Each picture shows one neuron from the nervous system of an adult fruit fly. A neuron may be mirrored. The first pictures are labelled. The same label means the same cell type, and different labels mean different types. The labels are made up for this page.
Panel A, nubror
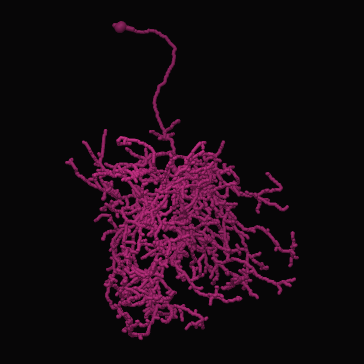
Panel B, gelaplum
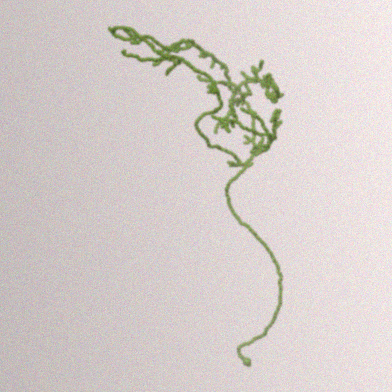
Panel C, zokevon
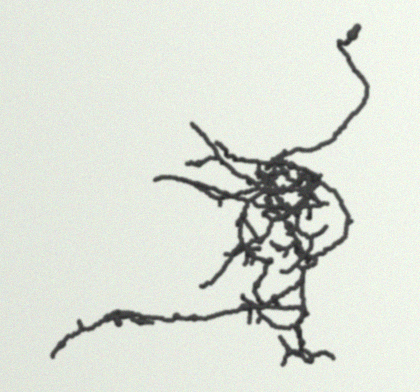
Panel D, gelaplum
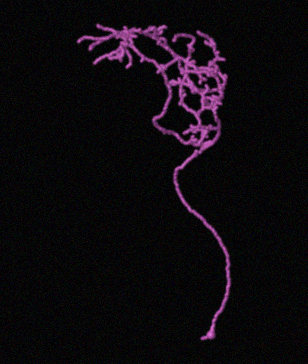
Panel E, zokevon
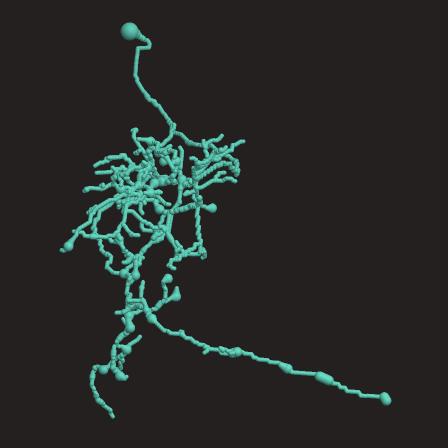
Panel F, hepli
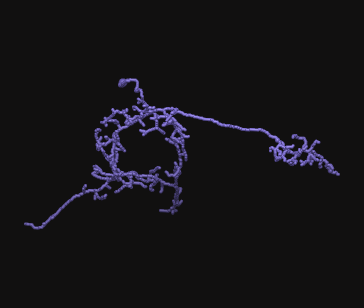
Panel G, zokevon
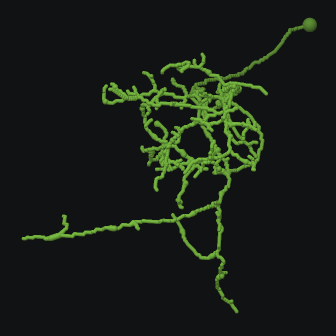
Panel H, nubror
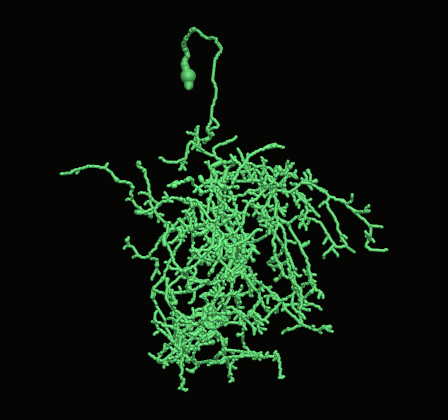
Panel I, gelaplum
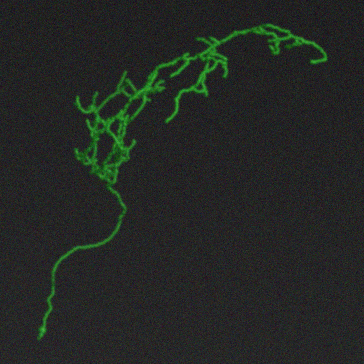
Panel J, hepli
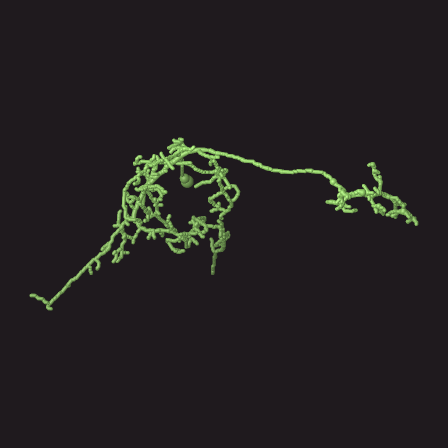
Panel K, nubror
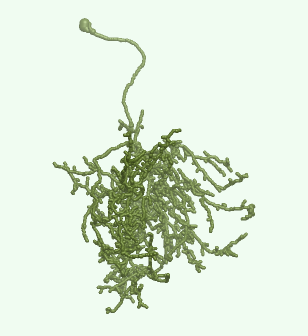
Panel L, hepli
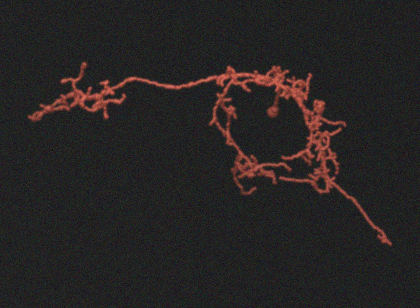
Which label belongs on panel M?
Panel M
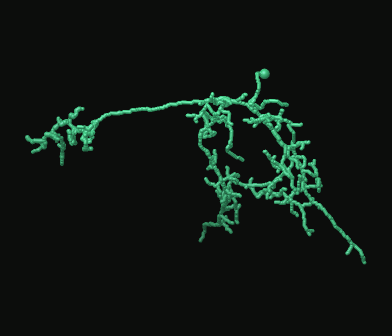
hepli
